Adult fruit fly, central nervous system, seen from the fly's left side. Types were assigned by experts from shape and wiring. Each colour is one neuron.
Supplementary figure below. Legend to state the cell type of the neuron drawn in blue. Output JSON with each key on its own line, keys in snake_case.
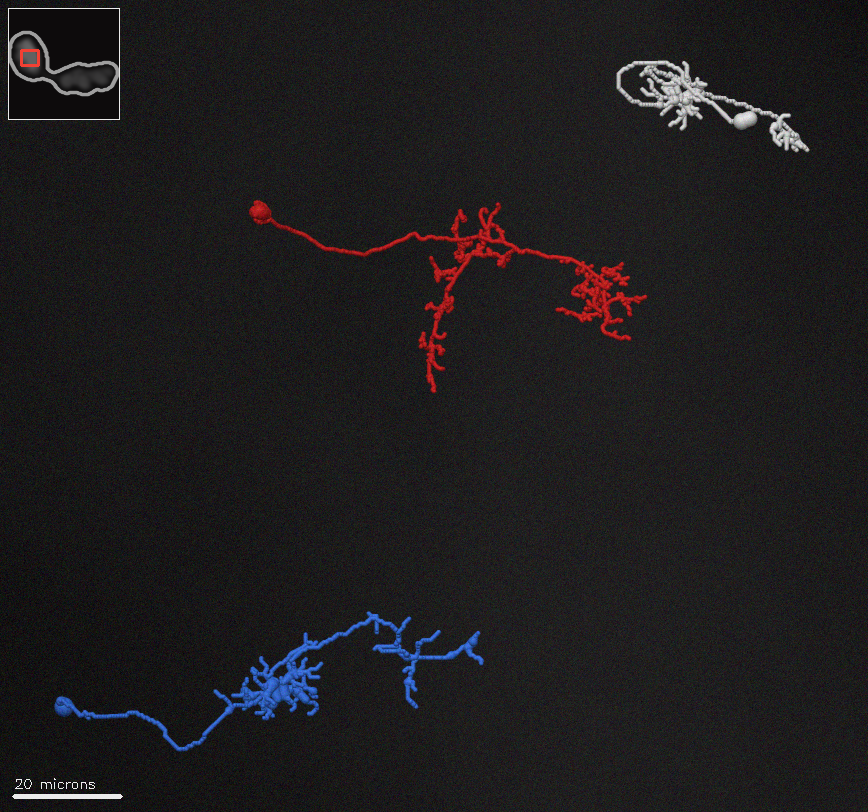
{
 "cell_type": "Mi4"
}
